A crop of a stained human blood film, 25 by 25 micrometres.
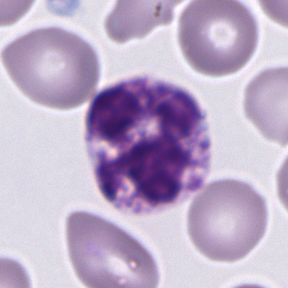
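Basophil in a stained blood smear, about 12 micrometres across. Look first at the nucleus: its chromatin is dense and dark purple, and no nucleoli can be seen. Then let your eye move out into the pale pinkish-lilac cytoplasm, where dark purple granules are scattered throughout.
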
